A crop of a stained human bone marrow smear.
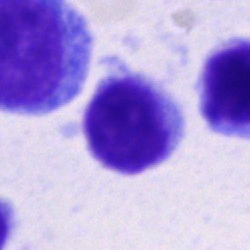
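Lymphocyte in a stained bone marrow smear, taken point by point. Outline: roughly round; nucleus: filling nearly the whole cell. The chromatin is dense and fairly evenly dark, with no open lacy pattern. Last, the cytoplasm is a scant thin blue rim, widest on the right side of the cell.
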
